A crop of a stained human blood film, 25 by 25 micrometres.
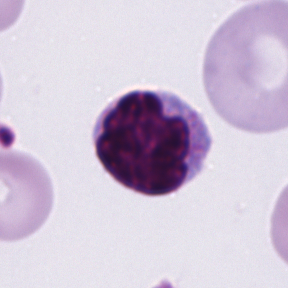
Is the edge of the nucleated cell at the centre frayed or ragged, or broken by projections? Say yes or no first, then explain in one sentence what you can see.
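No. The cell outline is smooth and roughly round.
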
